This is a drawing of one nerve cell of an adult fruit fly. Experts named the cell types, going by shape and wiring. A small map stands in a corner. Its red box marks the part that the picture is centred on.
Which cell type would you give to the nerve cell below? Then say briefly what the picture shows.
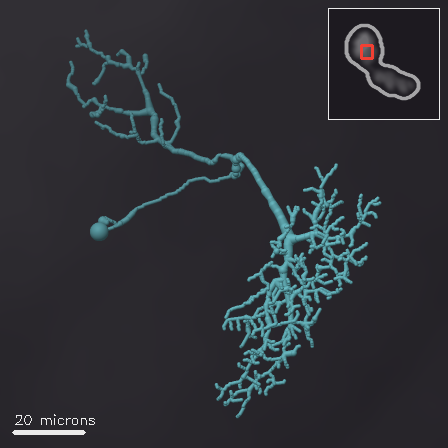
The cell type is LC4. Its broad class is visual projection neuron. The cell body is on the left of the picture. From top to bottom in the picture it spans about 110 microns. The picture shows dozens of branch ends.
